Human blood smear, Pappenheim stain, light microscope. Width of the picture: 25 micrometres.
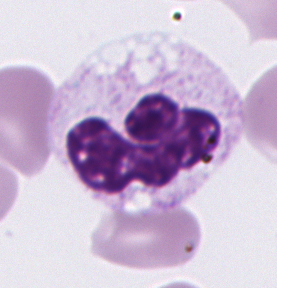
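Segmented neutrophil, central cell of a stained peripheral blood smear. The outline is roughly round. Fine lilac granules lie in the cytoplasm, and clear unstained spaces occupy the cytoplasm above the nucleus. No nucleoli are visible in the nucleus.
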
